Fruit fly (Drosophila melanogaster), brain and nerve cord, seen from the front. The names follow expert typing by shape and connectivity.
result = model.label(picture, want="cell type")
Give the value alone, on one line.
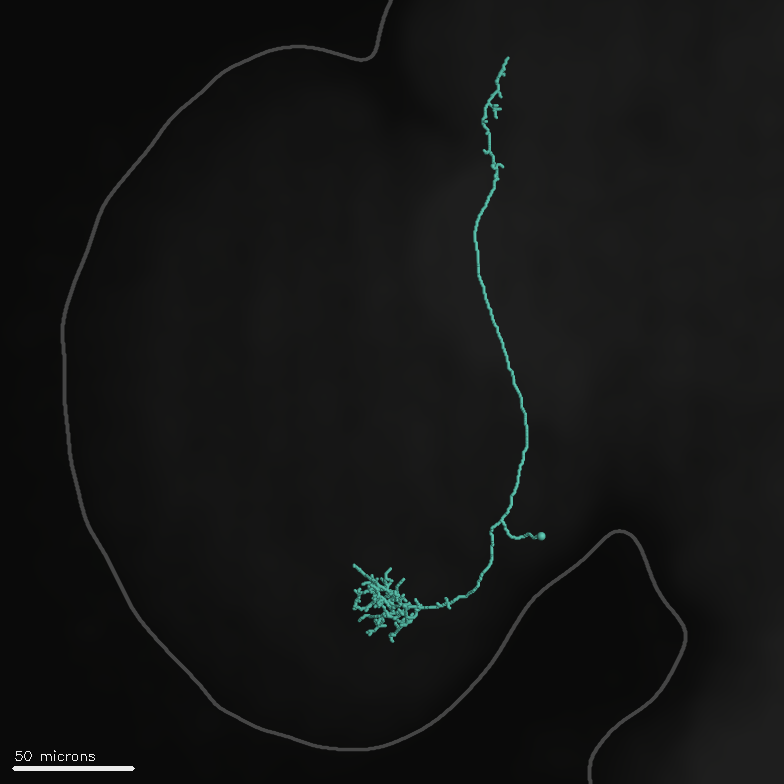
MeVP10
